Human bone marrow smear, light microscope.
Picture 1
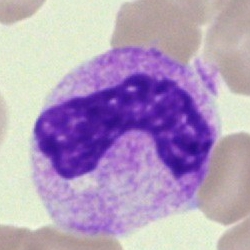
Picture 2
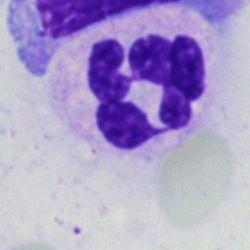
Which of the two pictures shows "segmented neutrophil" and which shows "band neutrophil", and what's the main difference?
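Band neutrophil is in picture 1, segmented neutrophil in picture 2. Picture 1, point by point: the outline is round and smooth; the nucleus is a curved band bent like a horseshoe, concave side downward, stretching across nearly the full width of the cell; the chromatin is dark purple and densely clumped, with no nucleoli; the cytoplasm is abundant and pale lilac. Picture 2, point by point: the outline is roughly round and smooth, the chromatin is dense and dark purple, and no nucleoli are visible, all as in picture 1; a cell with blue cytoplasm and a dark purple nucleus touches the upper edge of the cell.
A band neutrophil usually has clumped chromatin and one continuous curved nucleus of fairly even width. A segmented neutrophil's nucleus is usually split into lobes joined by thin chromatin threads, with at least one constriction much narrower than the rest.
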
